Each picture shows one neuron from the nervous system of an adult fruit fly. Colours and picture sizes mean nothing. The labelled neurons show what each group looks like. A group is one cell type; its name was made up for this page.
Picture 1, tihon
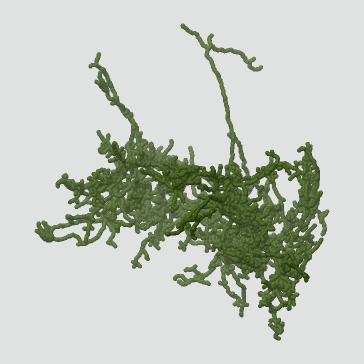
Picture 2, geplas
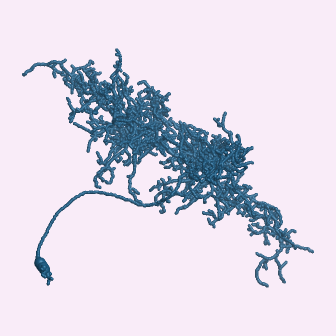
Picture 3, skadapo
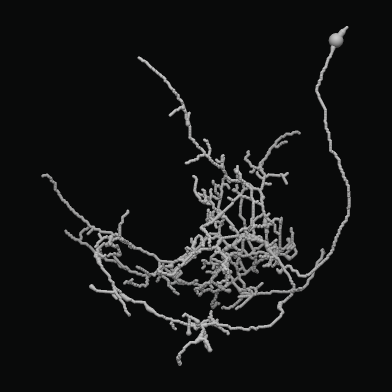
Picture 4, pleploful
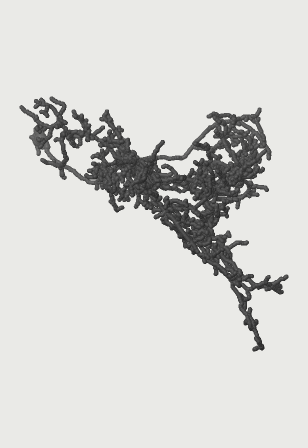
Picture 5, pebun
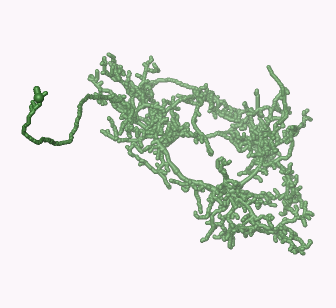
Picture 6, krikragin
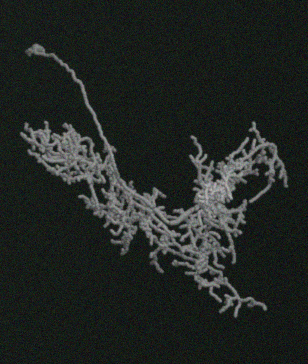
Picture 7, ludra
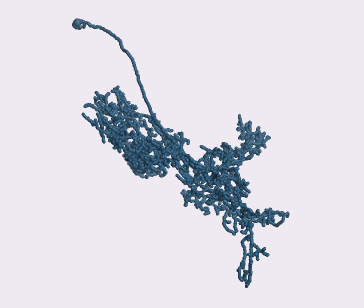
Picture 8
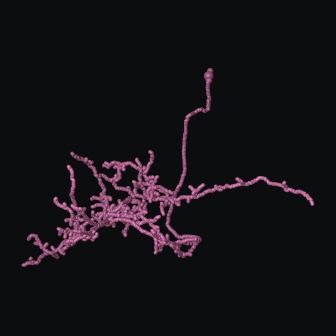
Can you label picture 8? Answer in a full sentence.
It belongs to skadapo.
